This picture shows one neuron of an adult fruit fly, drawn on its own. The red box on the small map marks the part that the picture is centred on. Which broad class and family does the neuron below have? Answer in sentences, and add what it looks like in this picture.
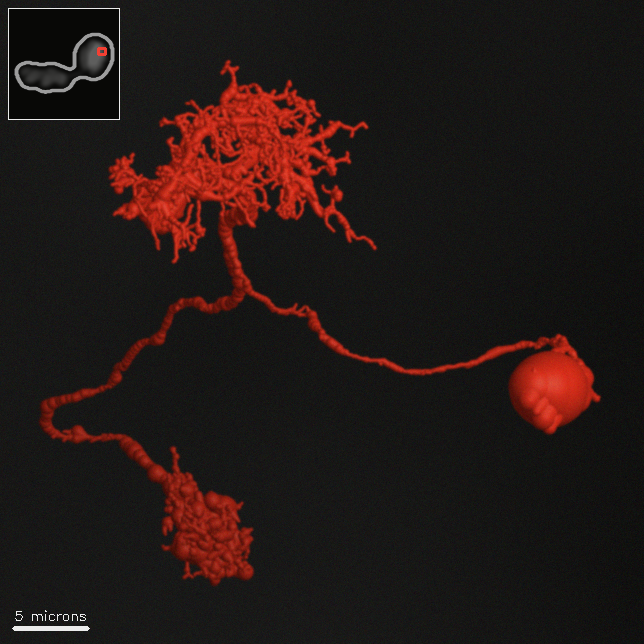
It is a central-brain intrinsic neuron. The family is hemilineage AOTUv3_dorsal. From left to right in the picture it spans about 40 microns. The picture shows dozens of branch ends.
